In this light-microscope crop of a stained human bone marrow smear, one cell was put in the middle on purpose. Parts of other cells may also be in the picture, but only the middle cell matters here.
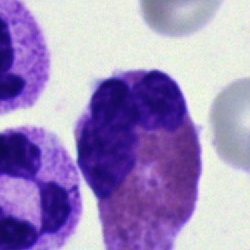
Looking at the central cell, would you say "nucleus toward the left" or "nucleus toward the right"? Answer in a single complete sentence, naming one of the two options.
The nucleus of this cell lies toward the left.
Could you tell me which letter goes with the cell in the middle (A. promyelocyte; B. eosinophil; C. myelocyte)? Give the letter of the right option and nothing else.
B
